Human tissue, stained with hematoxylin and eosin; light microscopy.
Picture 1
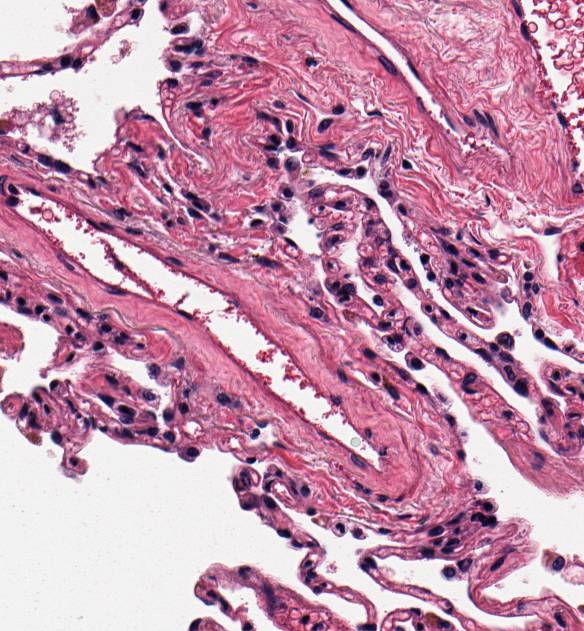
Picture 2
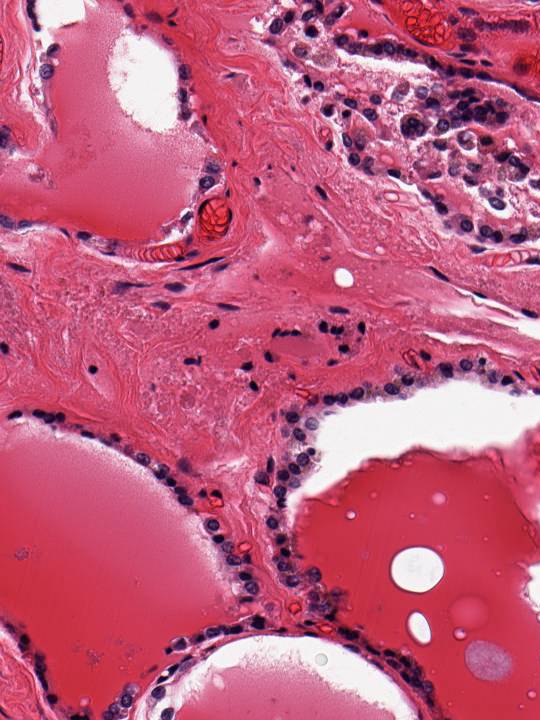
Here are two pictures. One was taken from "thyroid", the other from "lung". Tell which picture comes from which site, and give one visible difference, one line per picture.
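Picture 1 – lung. No glands are present anywhere in the field.
Picture 2 – thyroid. Large rounded follicles filled with homogeneous pink material occupy the left, lower and right parts of the field, separated by a band of stroma running through the middle.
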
